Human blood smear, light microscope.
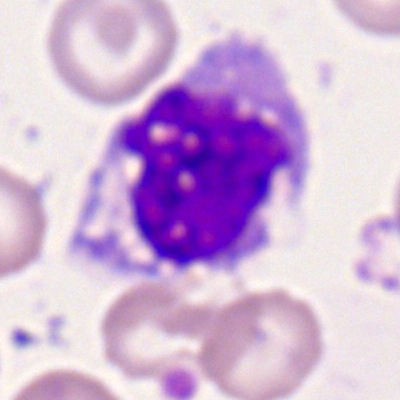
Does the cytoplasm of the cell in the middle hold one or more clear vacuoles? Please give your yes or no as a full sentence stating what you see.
Yes, among the contents of its cytoplasm are one or more clear vacuoles.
